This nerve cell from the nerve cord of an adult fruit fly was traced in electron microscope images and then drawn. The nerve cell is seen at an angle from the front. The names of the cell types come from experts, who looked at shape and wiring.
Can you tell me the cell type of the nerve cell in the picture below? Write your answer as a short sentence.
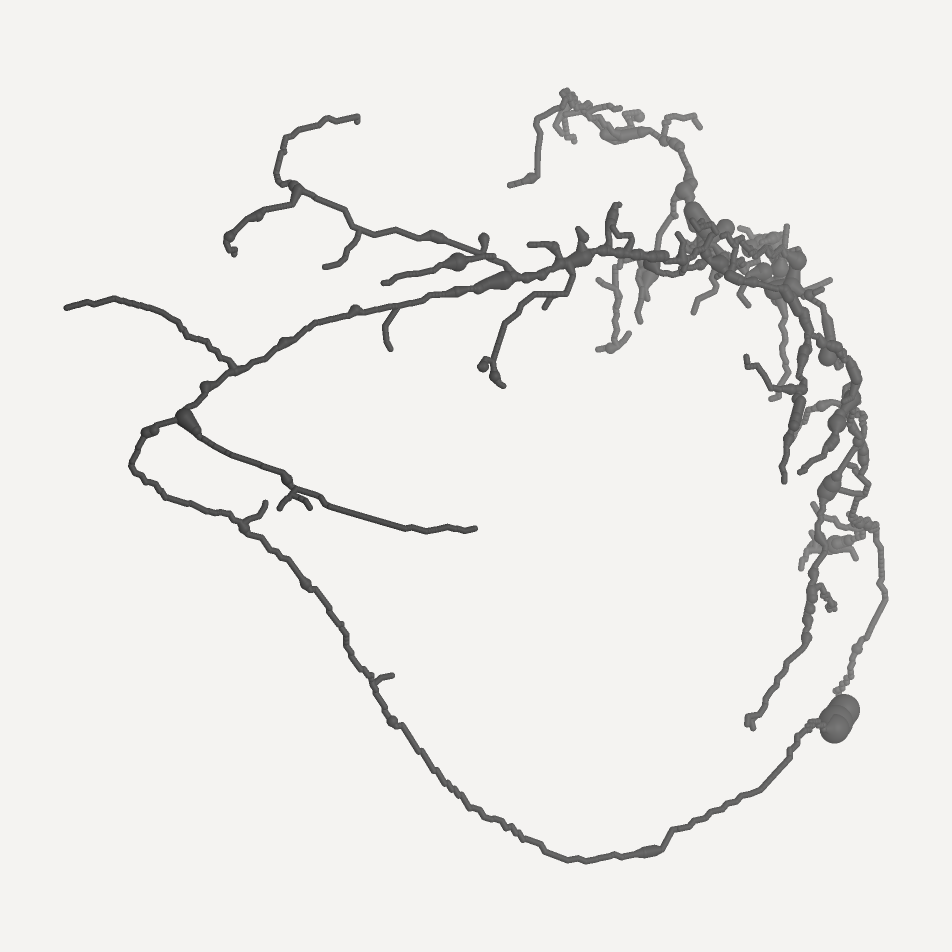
The cell type is IN08A031.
